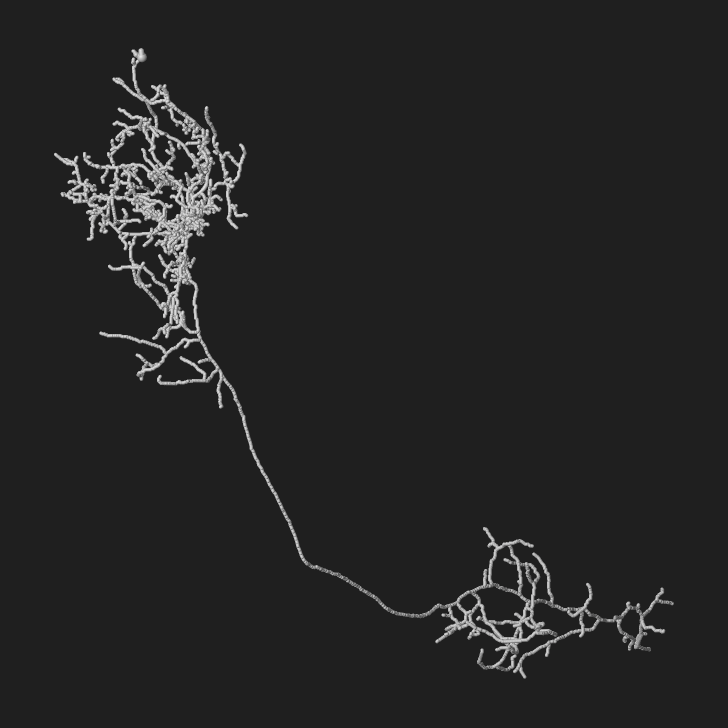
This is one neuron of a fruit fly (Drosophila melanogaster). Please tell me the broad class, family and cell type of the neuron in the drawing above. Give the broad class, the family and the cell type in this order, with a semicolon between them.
descending neuron; DNpe; DNpe055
